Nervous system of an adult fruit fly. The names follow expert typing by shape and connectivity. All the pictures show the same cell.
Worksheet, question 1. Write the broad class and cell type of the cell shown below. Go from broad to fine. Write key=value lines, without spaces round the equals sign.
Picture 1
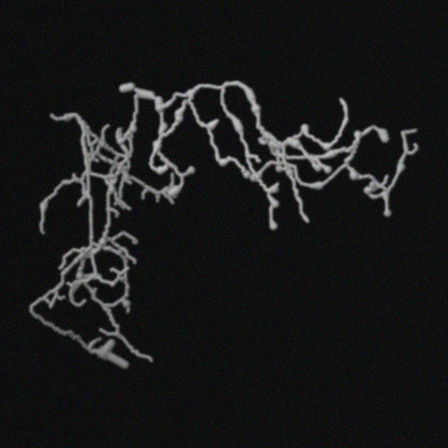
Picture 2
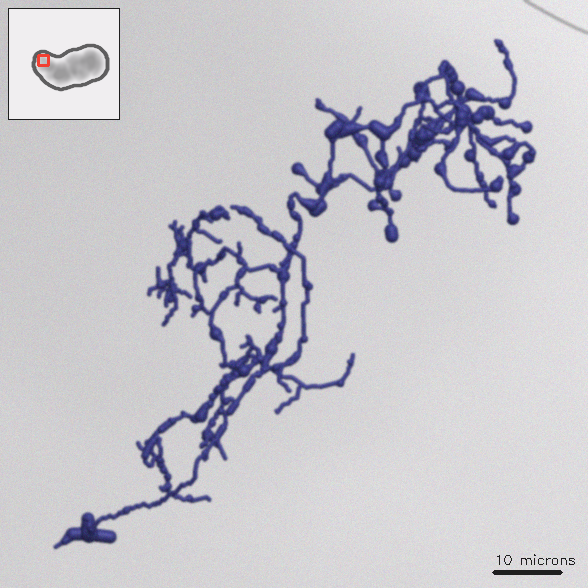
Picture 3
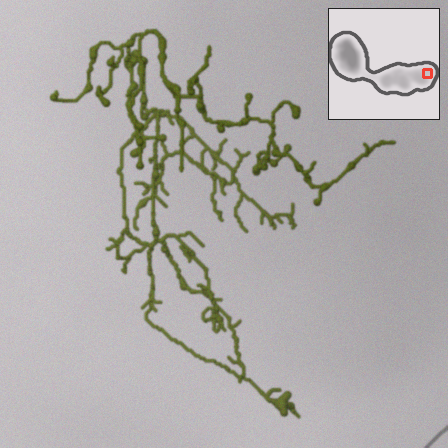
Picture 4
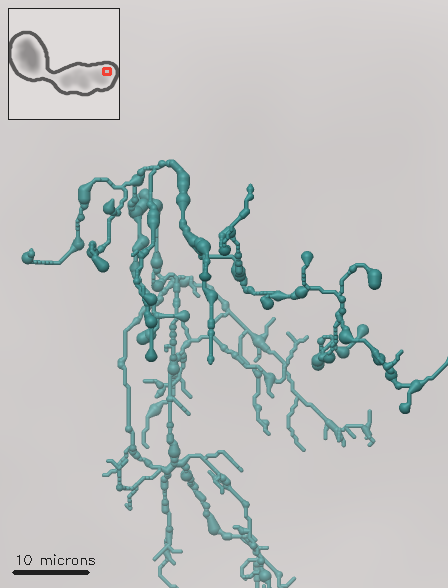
broad_class=nerve-cord intrinsic neuron
cell_type=INXXX424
